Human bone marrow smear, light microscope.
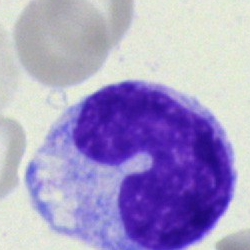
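Monocyte, the central cell in a stained bone marrow smear. The nucleus is deeply indented, with a narrow cleft opening toward the left, and it fills the upper and right parts of the cell. Its chromatin is dark purple with scattered small paler spots. The cytoplasm is pale greyish blue.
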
